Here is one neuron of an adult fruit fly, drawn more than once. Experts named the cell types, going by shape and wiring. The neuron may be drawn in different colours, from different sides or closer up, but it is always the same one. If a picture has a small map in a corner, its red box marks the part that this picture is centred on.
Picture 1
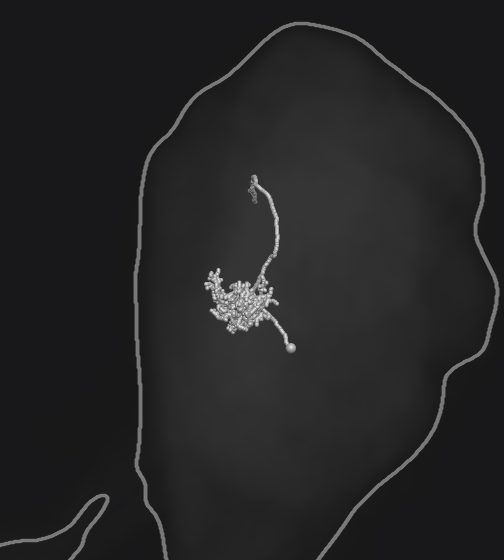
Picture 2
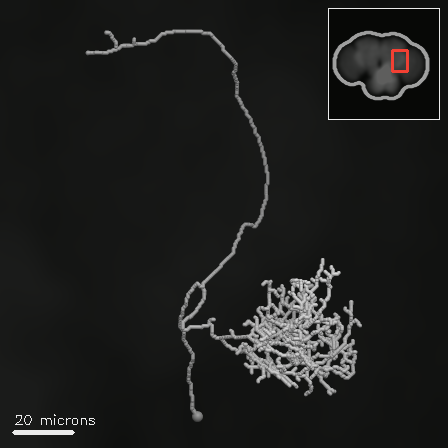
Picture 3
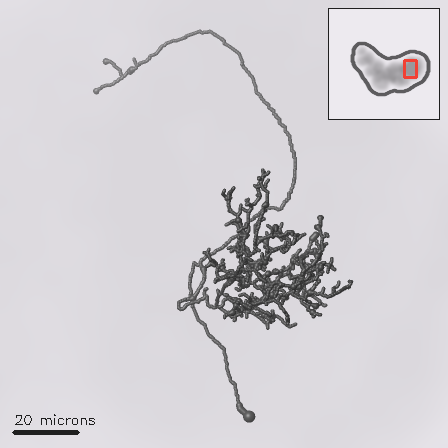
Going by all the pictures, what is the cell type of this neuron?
LC20b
